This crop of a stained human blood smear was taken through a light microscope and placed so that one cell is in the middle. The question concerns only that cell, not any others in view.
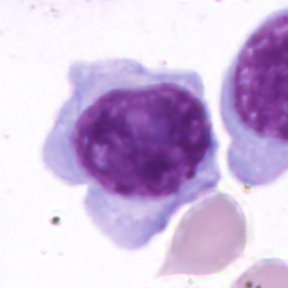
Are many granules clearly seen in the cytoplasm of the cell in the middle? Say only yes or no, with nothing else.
No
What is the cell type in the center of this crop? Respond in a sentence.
The cell under consideration, at the middle of the crop, is a plasma cell.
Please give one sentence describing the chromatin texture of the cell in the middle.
The chromatin is fine throughout, without coarse clumps.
